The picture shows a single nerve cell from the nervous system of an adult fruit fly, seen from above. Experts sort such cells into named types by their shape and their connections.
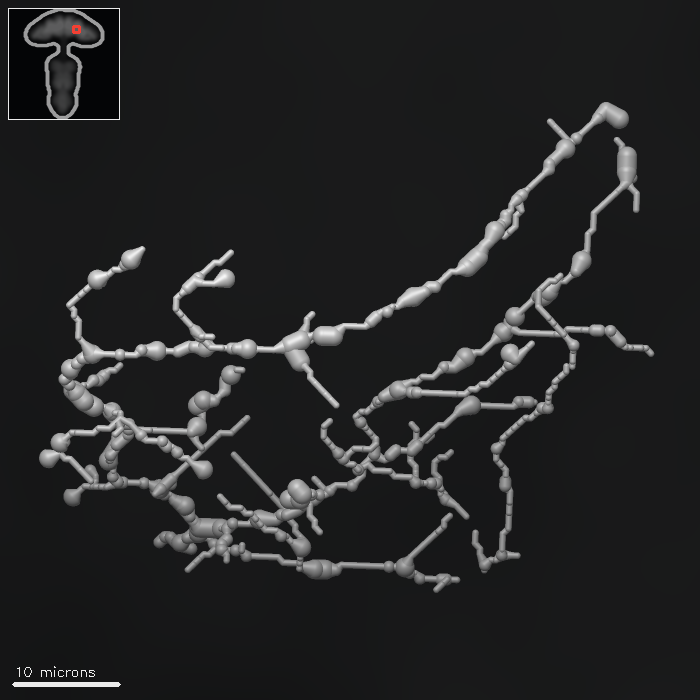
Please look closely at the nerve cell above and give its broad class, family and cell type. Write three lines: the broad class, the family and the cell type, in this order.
central-brain intrinsic neuron
hemilineage SLPpl2
CB3724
